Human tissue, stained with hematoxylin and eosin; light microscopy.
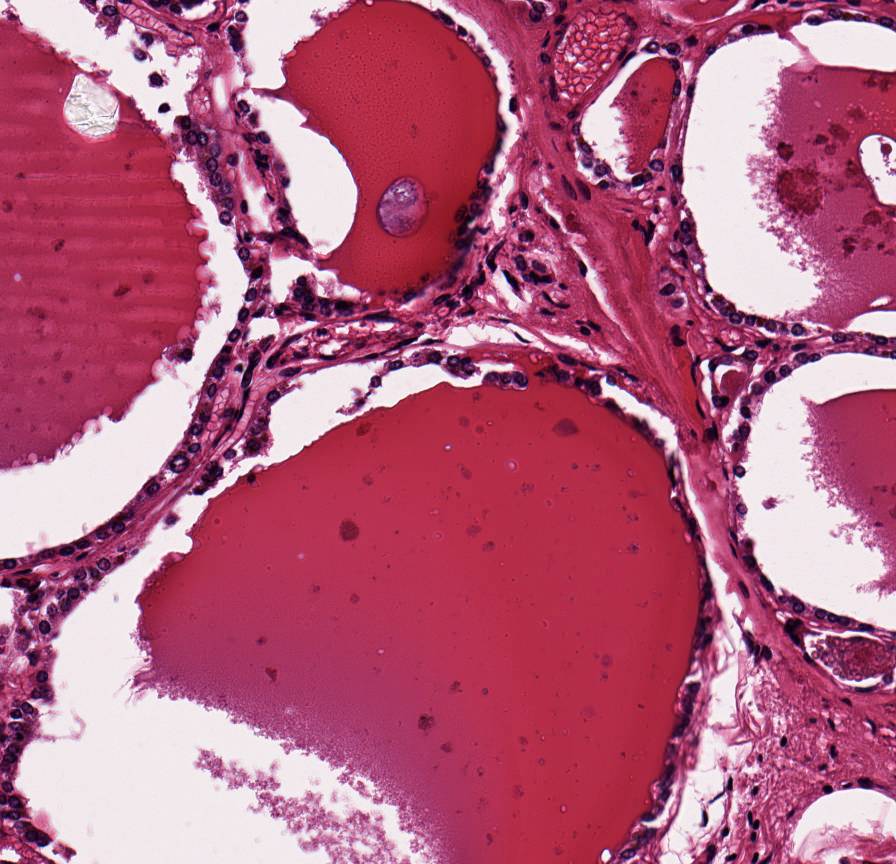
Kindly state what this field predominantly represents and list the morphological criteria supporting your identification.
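Field: thyroid follicle. Large rounded follicles of differing sizes fill it, separated by thin stromal strands.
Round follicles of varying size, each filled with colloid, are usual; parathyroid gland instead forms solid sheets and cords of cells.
Lining: one layer of flattened to low cuboidal cells, nuclei small, round, dark.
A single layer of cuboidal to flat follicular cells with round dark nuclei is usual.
Colloid pulled away from the follicle walls, leaving white gaps along its edges.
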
